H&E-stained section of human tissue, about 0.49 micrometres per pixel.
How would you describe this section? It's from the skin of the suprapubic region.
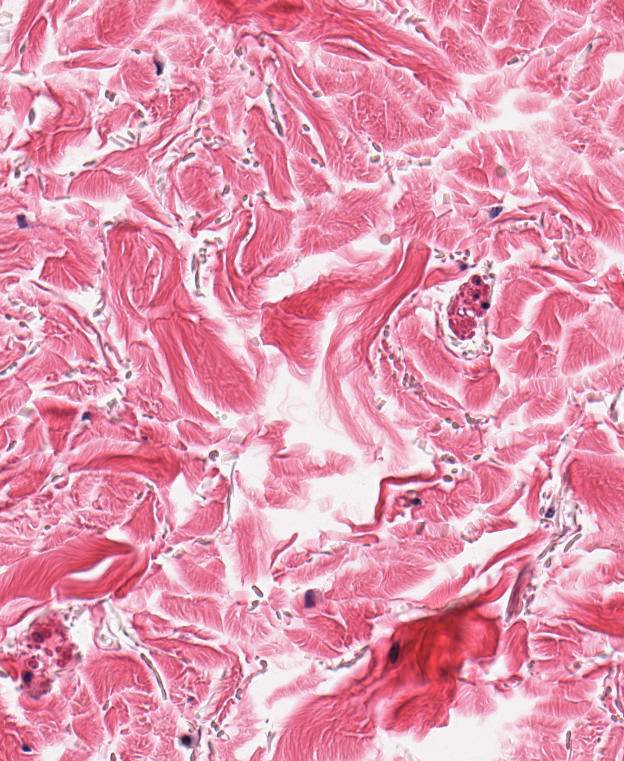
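Thick eosinophilic collagen bundles fill the whole field, running in many directions and staining pink to red with eosin. Nuclei are sparse, mostly thin spindle shapes lying between the bundles. Down at the lower left edge there's a small vessel holding red blood cells.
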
